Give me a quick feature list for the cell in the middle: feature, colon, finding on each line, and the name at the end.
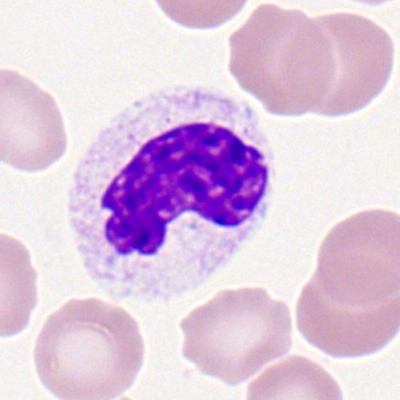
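Outline: roughly round, smooth edge
Nucleus shape: curved like a kidney bean, indentation facing down
Lobes: none, just one single mass
Cytoplasm: plenty of it, pale lilac-grey
Name: band neutrophil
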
